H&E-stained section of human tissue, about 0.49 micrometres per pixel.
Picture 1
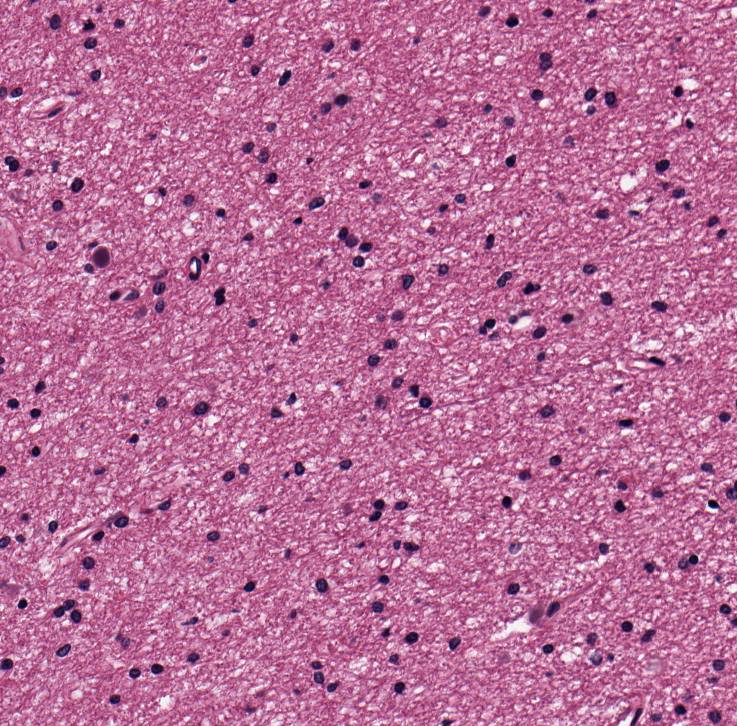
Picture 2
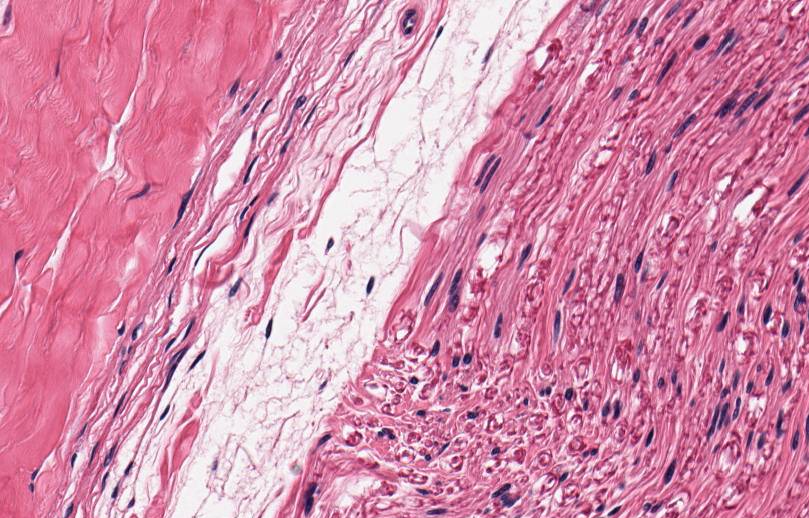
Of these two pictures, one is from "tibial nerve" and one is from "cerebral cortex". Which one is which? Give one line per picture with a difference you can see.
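Picture 1 shows tissue from the cerebral cortex. Most nuclei are small, round and darkly stained.
Picture 2 shows tissue from the tibial nerve. In the right band, many dark elongated nuclei are aligned along the fibres, parallel to the length of the band.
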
